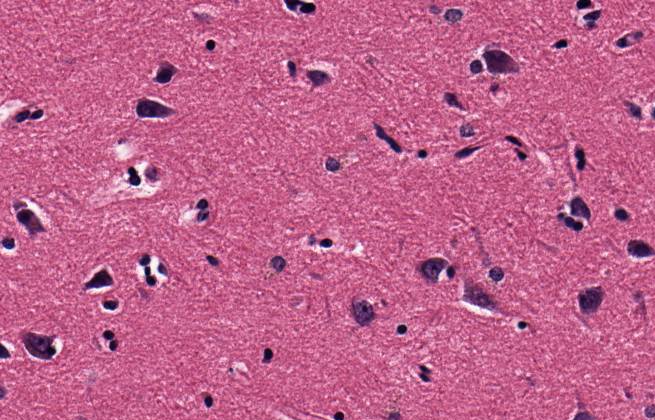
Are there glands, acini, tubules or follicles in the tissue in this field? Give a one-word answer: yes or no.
No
